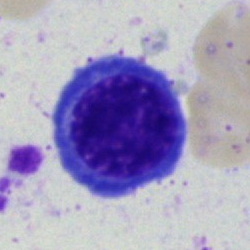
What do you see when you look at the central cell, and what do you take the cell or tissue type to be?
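The central cell has a roughly round outline. Its chromatin is dark purple and clumped, with small paler gaps between the clumps. On the left side of the nucleus, a pale crescent lies between the nucleus and the cytoplasm. The cytoplasm contains no granules. This cell is an erythroblast.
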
